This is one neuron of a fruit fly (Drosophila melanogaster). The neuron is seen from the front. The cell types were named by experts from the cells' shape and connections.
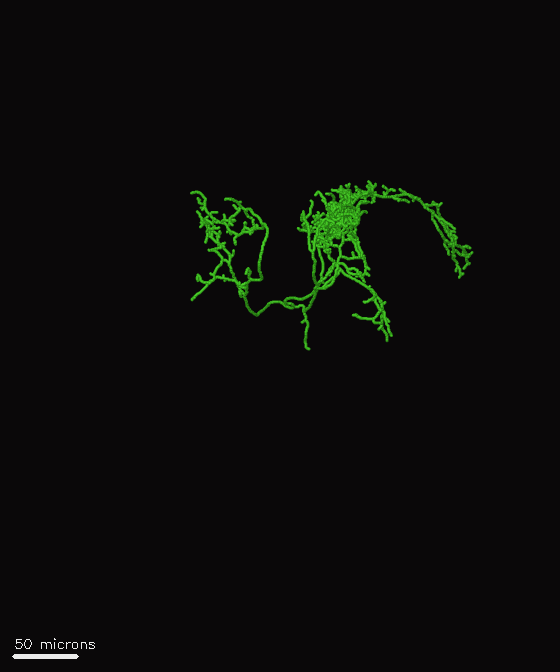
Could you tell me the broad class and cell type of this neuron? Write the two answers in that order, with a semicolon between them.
central-brain intrinsic neuron; CRE076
